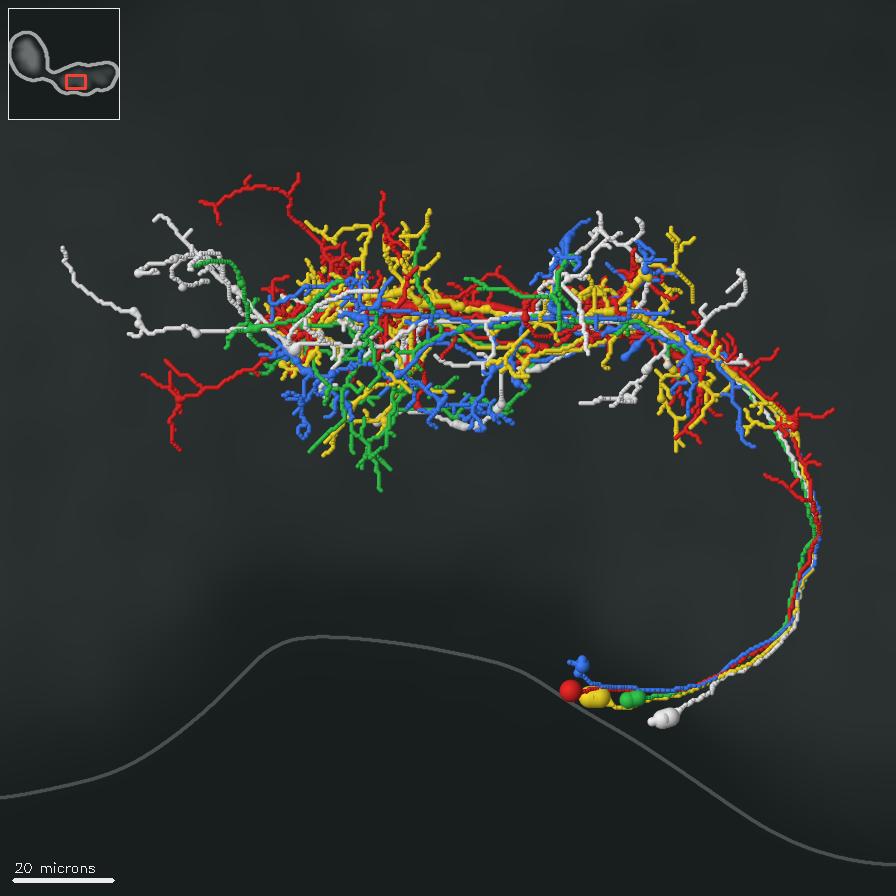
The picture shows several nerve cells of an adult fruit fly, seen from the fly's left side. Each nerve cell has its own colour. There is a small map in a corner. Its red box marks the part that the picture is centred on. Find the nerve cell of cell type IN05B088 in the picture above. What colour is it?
blue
